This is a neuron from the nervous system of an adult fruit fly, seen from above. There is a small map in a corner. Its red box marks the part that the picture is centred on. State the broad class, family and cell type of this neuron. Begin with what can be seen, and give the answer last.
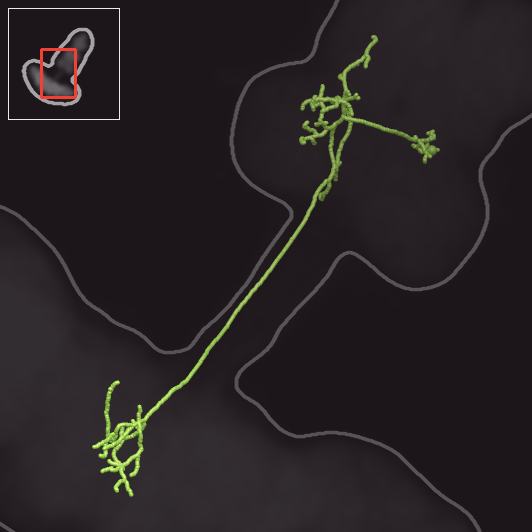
The cell body can be seen at the upper right of the picture. As drawn here it is taller than it is wide. This is an ascending neuron. Its family is hemilineage 12B. The cell type is AN12B076.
